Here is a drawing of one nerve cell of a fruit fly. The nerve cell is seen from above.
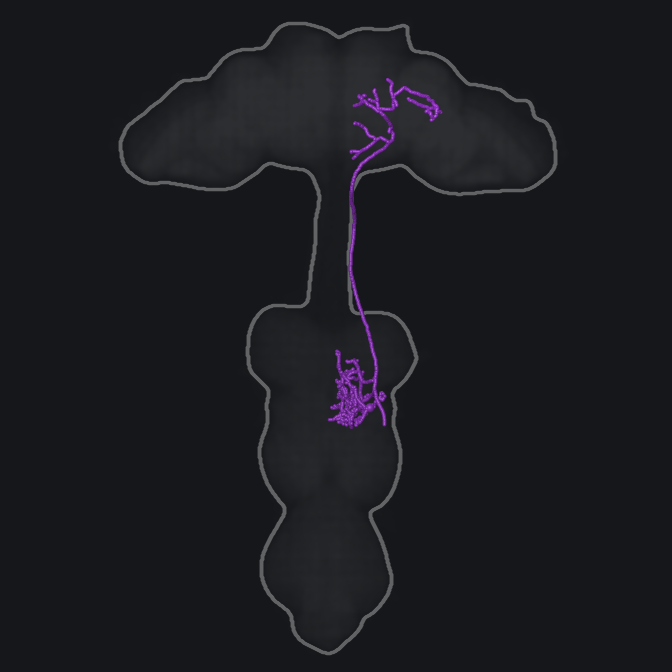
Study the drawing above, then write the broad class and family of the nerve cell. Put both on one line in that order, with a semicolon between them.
ascending neuron; hemilineage 19B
